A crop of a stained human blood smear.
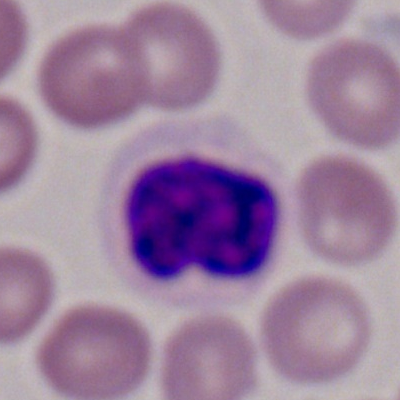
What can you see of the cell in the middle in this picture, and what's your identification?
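The outline is round. A notch is present in the lower edge of the nucleus. The cytoplasm is very pale, almost colourless, and no granules are seen in it. This is a segmented neutrophil.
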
